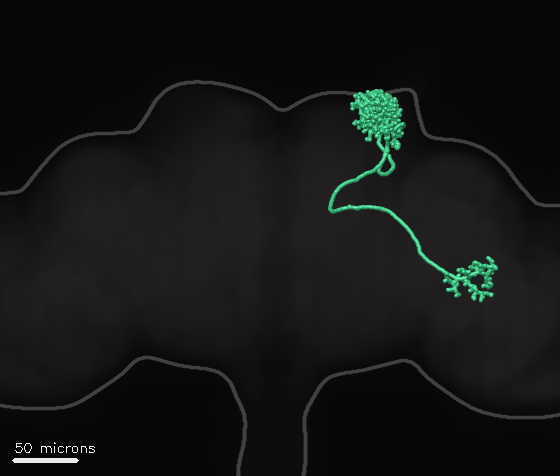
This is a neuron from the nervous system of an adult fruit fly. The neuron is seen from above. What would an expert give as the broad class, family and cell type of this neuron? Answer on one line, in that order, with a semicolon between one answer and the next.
central-brain intrinsic neuron; hemilineage ALv1; M_vPNml63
